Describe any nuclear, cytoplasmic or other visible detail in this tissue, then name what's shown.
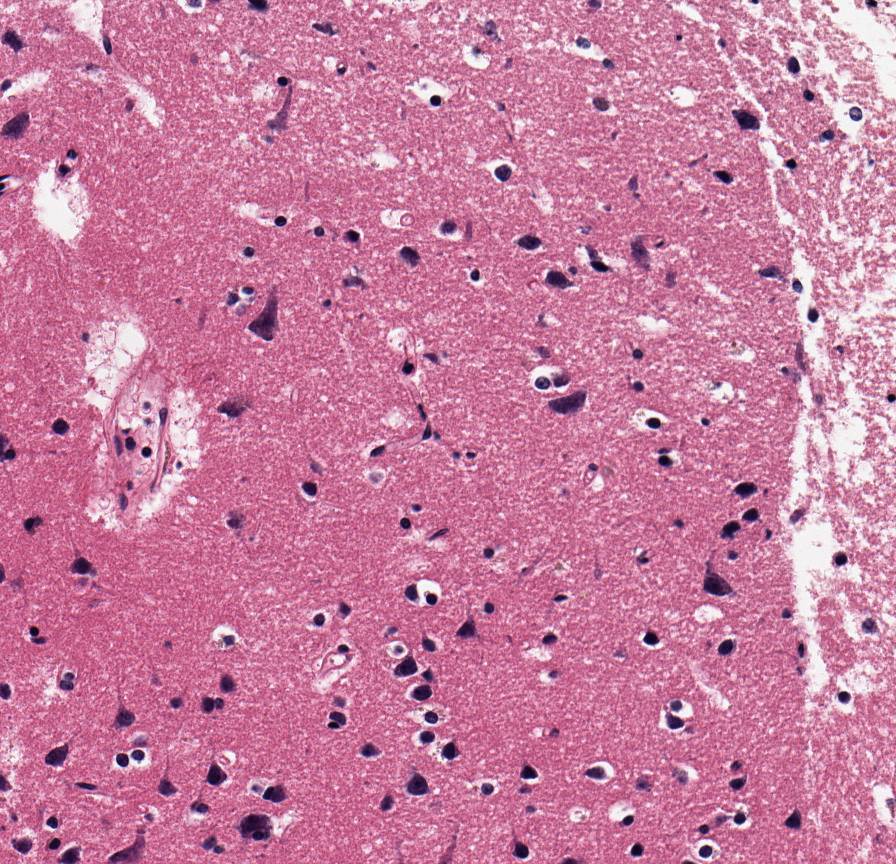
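Notice the evenly pink, finely granular neuropil filling the field, with scattered cells and no epithelium or glands. Triangular, darkly stained neuron cell bodies are scattered throughout, most numerous in the lower half. Small round dark glial nuclei lie singly between them. This is cerebral cortex.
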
